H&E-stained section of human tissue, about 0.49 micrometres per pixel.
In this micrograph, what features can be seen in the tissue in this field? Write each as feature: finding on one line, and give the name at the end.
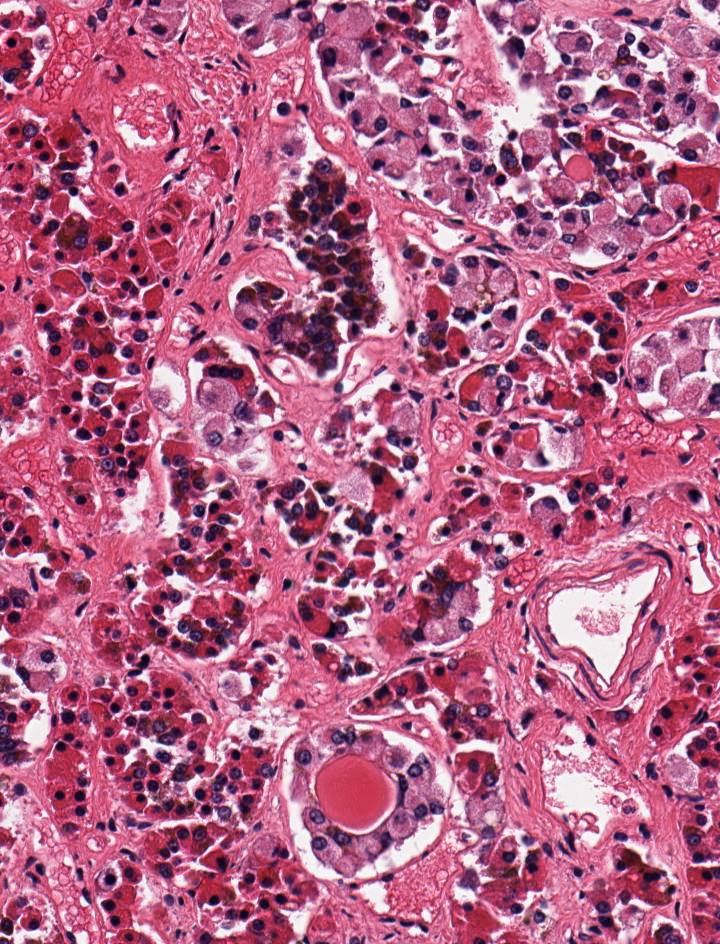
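Cytoplasm: bright red and granular in many cells, most crowded in left half
Cluster: cells with very dark purple-brown granular cytoplasm, just above centre
Nuclei: mostly single, small, round and dark
Globule: one round, smooth, homogeneous pink, ringed by cells, bottom centre
Tissue: pituitary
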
